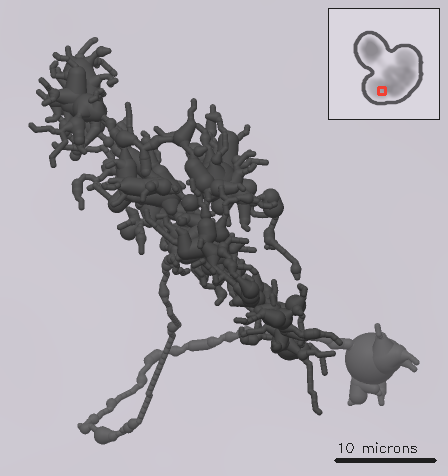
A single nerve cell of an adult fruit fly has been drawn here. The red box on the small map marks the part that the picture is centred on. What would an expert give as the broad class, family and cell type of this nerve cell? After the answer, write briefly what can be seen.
It is an optic-lobe intrinsic neuron. Its family is Pm. Its cell type is Pm4. Its cell body lies at the lower right of the picture. By the scale bar it is about 40 microns tall in this view. Dozens of branch ends can be seen.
